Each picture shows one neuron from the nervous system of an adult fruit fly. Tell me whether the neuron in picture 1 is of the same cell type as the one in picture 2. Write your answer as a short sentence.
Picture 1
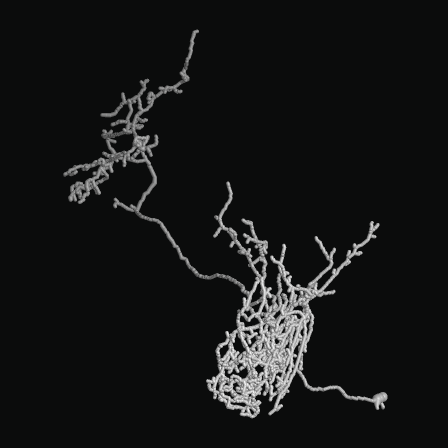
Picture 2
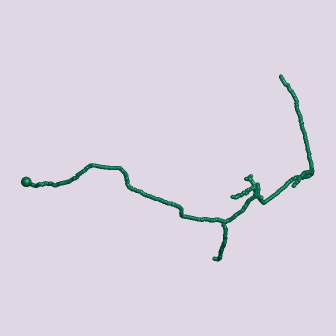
They are of different cell types.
